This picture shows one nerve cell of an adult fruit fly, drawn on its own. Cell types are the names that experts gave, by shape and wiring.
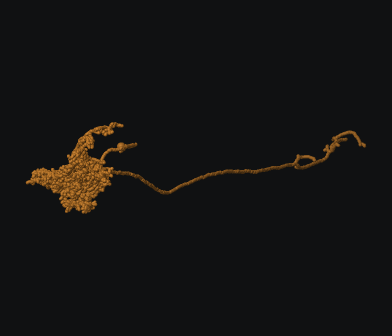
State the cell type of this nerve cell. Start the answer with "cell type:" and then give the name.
cell type: DNg84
